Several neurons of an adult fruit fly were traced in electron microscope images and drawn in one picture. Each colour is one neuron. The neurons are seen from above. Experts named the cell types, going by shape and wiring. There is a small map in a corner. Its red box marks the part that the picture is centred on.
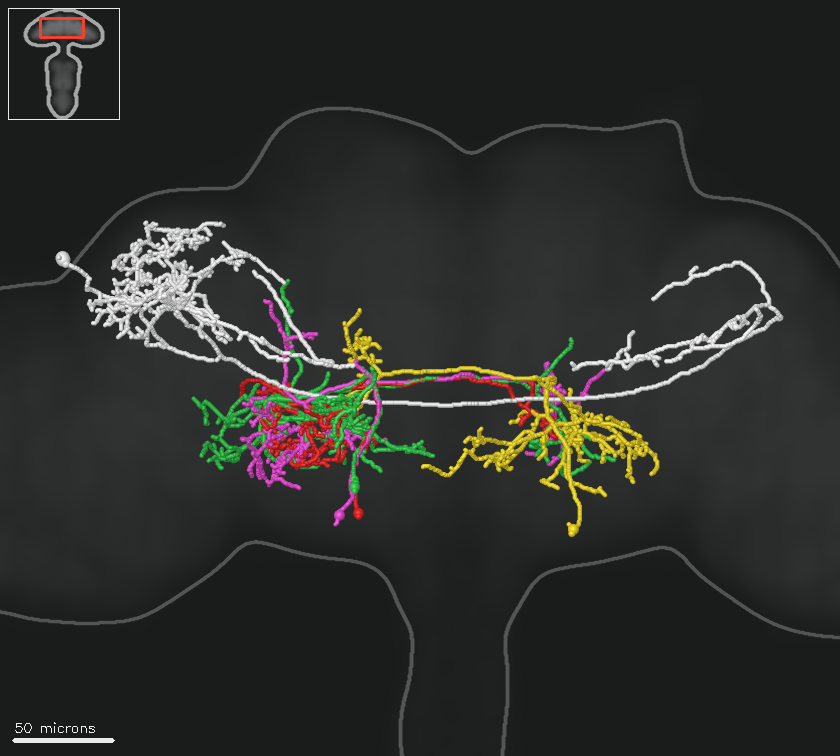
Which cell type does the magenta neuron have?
CB4101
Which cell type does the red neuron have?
CB4102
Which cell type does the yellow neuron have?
PLP225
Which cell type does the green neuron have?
CB4103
